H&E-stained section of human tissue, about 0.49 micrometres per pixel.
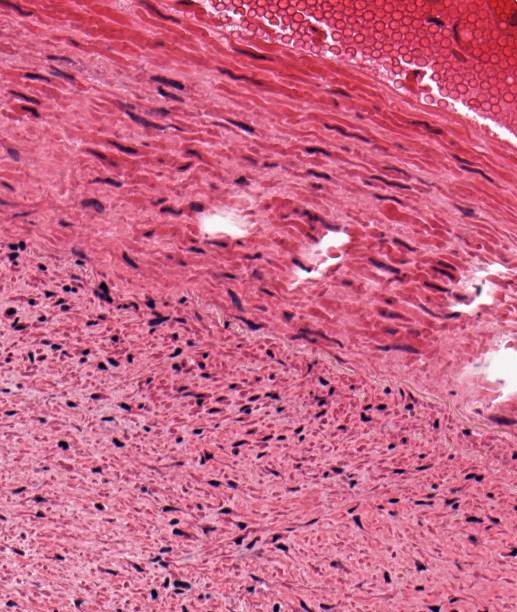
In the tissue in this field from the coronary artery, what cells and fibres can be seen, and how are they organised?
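Basically the field splits in two: an upper band of dense pink tissue and, filling the bottom half, a more cellular zone. Up top the nuclei are elongated and wavy, running roughly parallel to the upper edge of the tissue. Down below you get lots of small, dark, short oval nuclei scattered with no common direction, and they're more crowded than in the band above.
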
